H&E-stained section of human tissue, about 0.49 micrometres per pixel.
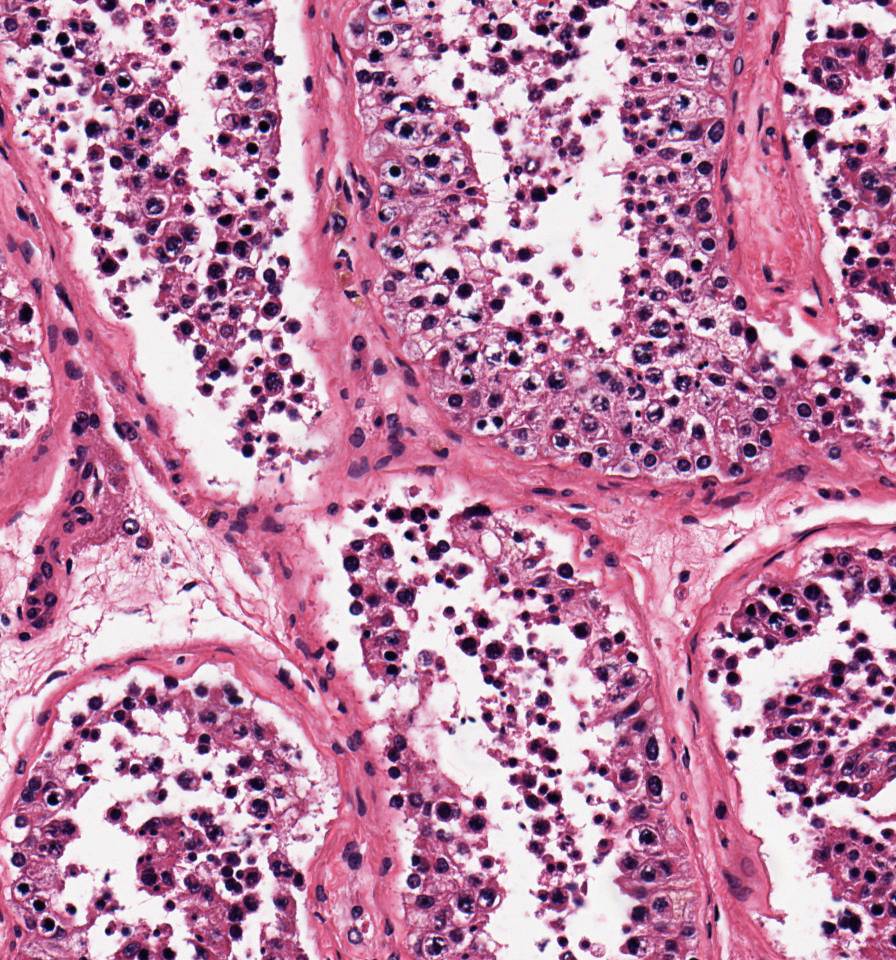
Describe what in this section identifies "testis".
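This section is testis. Several large rounded and elongated tubules are packed closely together, separated by narrow pink septa. Each is bounded by a band of pink fibrous wall whose flattened, spindle-shaped nuclei run parallel to its edge. Many layers of round cells with dark, round nuclei fill the tubules, rather than a single lining layer.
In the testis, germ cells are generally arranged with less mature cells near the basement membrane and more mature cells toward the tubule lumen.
The layered filling agrees with that.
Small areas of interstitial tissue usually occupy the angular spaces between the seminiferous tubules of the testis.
The scant tissue between tubules here goes with this, including a small pale, loose, wispy area at the left middle of the field.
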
